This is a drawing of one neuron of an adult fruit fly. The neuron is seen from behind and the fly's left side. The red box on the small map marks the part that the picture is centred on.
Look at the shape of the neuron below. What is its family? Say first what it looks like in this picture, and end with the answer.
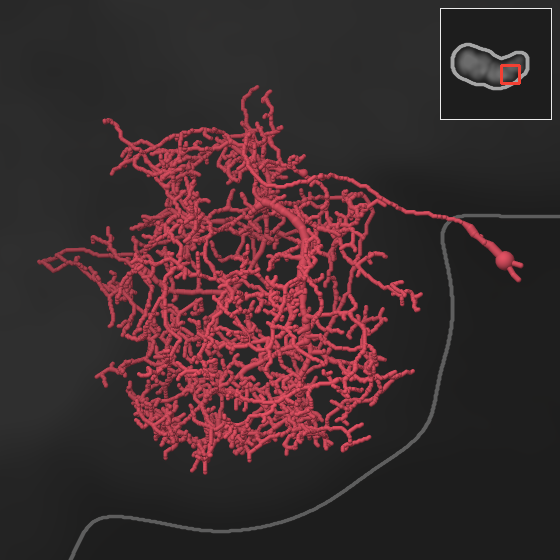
The cell body is on the right of the picture. The picture shows more than a hundred branch ends. Its broad class is nerve-cord intrinsic neuron. Its family is hemilineage 03A.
